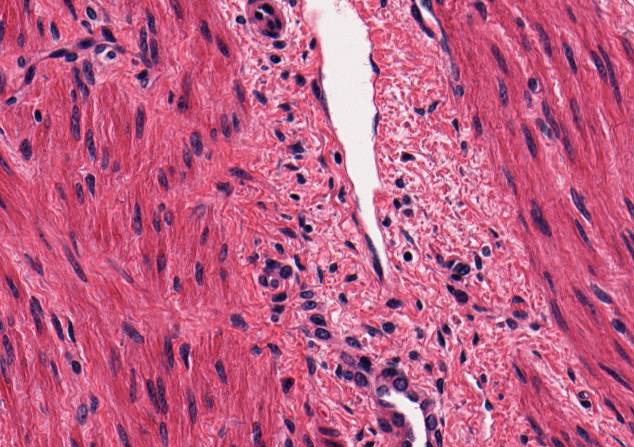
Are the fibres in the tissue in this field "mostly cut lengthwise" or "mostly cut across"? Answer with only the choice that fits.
Mostly cut lengthwise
